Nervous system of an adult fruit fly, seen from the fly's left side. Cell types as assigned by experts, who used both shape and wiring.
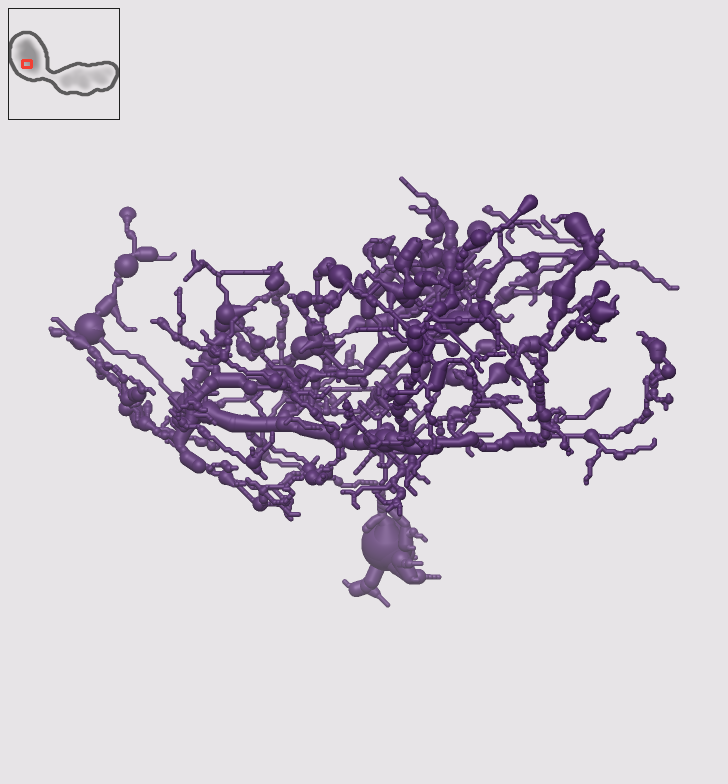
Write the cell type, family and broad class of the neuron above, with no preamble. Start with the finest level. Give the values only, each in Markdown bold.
**SAD114**, **hemilineage WEDa1**, **central-brain intrinsic neuron**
